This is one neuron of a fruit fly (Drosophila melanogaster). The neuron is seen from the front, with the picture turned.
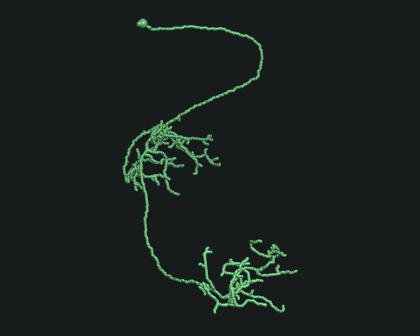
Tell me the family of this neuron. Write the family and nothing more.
hemilineage VPNl&d1_dorsal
